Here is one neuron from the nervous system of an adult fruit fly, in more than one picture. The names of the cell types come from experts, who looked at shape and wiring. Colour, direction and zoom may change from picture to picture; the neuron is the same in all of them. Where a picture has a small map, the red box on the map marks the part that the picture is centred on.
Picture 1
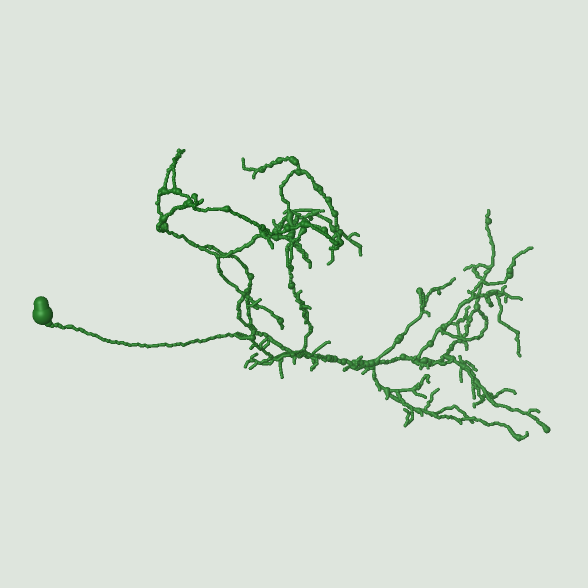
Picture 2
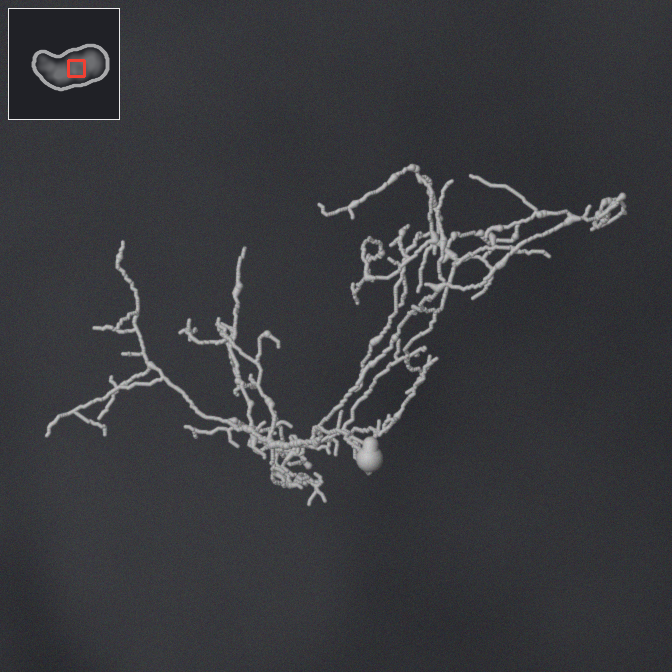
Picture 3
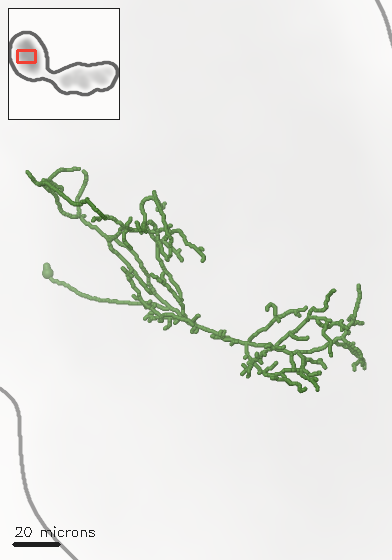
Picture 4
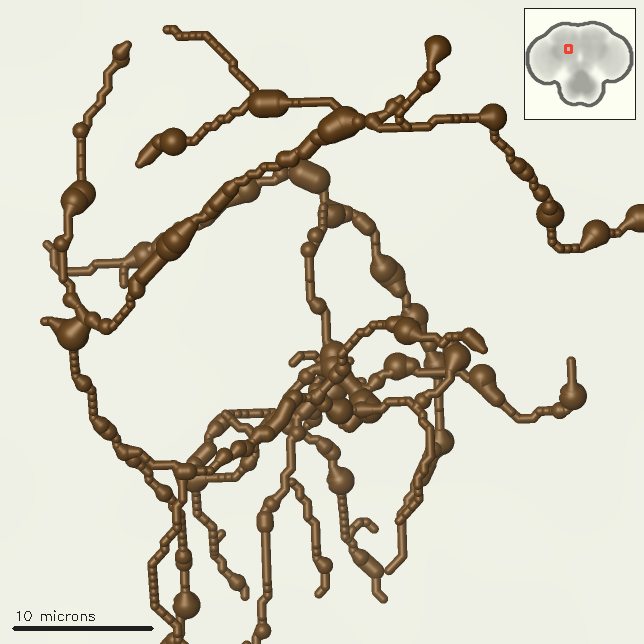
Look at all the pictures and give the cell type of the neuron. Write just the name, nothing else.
LAL056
